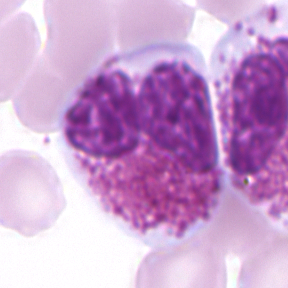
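Eosinophil, the central cell in a stained smear of human peripheral blood. First, the nucleus lies in the upper half of the cell. Next, its chromatin is dark purple and coarsely clumped. Last, coarse reddish-purple granules pack the cytoplasm, crowded mostly in the lower half beneath the nucleus.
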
